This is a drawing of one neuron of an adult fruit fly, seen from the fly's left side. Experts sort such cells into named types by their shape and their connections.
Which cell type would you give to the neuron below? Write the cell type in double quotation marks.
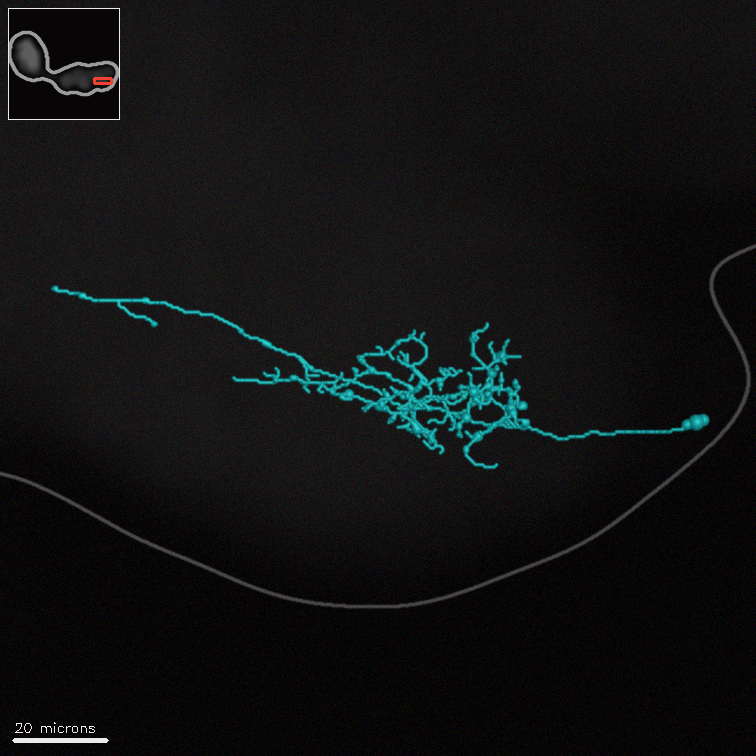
"IN01B101"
